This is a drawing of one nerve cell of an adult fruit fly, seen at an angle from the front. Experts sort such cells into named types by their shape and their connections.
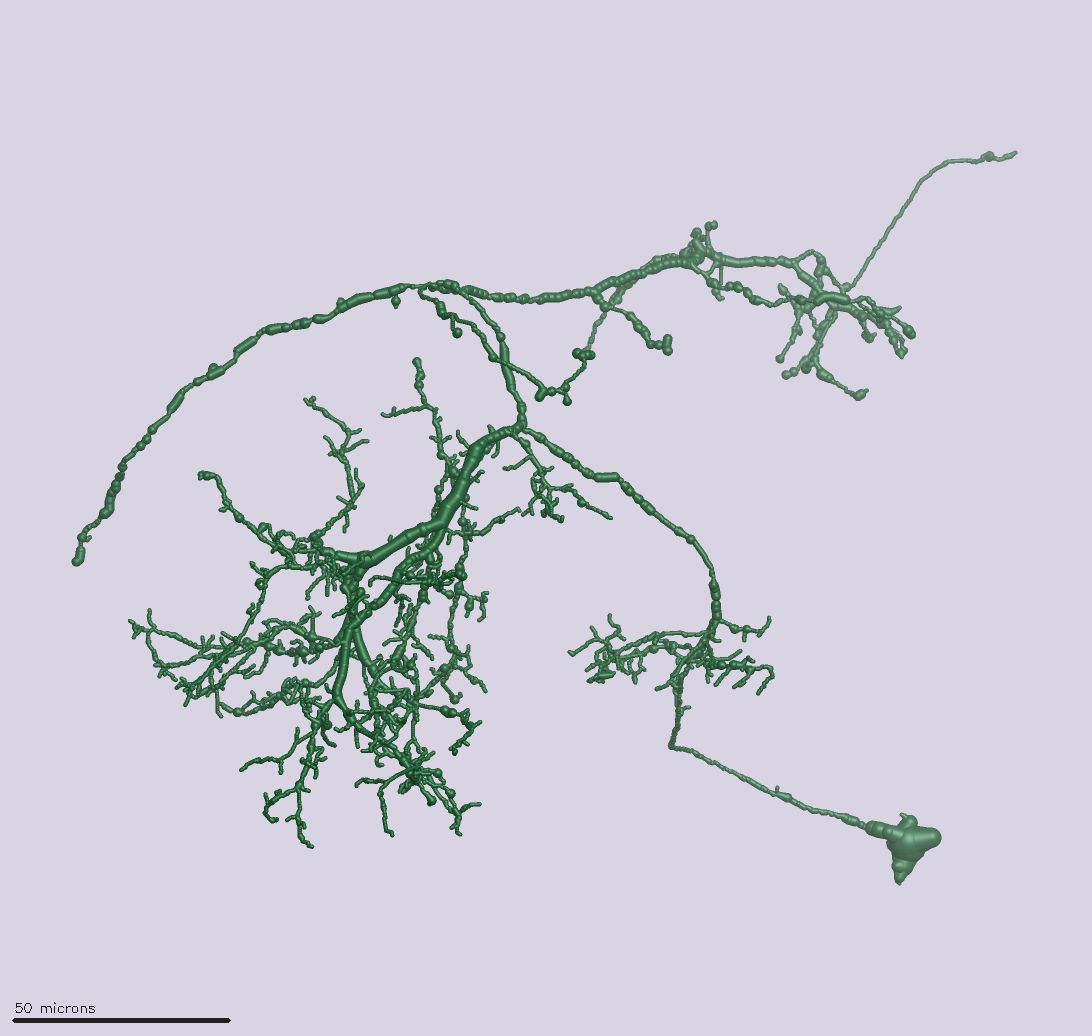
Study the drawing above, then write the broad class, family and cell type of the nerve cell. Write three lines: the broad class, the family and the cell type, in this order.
nerve-cord intrinsic neuron
hemilineage 06A
IN06A005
